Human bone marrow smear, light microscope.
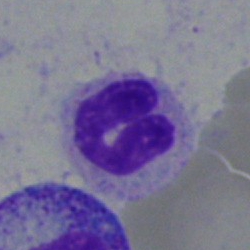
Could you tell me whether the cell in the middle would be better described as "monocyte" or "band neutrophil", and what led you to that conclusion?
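This is a band neutrophil rather than a monocyte. Its chromatin is dark purple and condensed.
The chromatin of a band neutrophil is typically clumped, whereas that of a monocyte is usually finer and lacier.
The cytoplasm contains fine, faint granules.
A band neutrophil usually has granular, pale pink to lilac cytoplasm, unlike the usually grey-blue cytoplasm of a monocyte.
The nucleus is bent into a curved C shape opening to the right, and a small pale gap lies enclosed between its two limbs near the cell centre.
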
